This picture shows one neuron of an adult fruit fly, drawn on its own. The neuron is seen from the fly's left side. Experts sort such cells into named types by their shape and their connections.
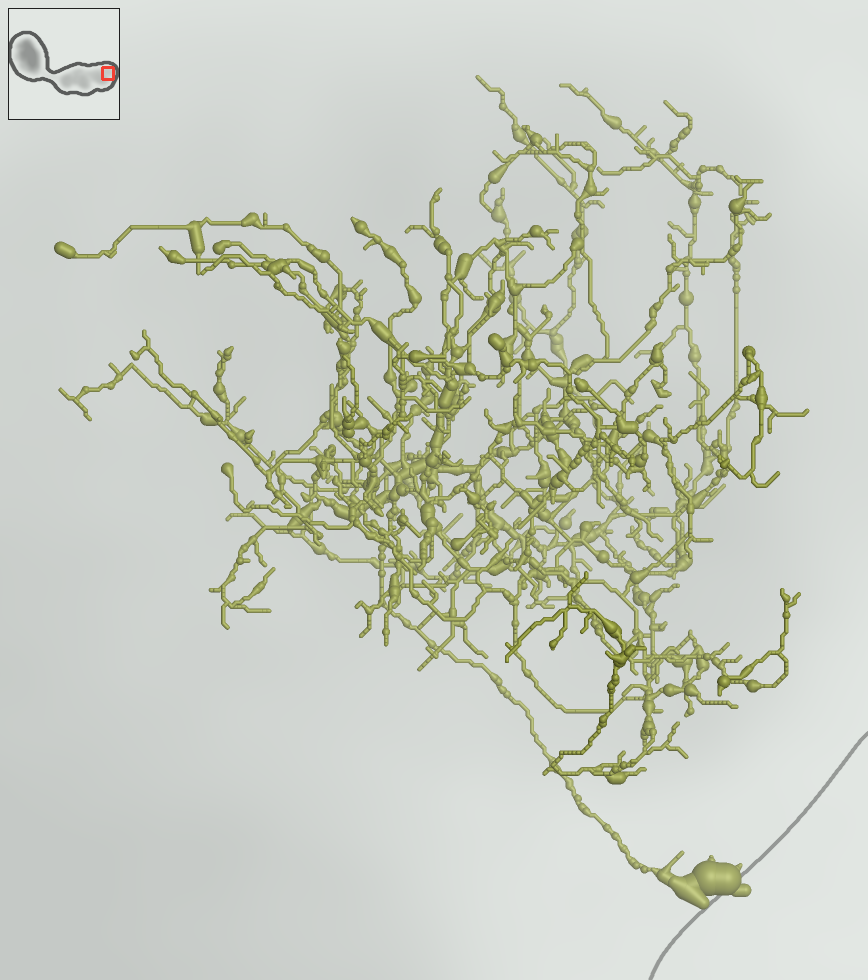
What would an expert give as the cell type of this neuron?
IN00A027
